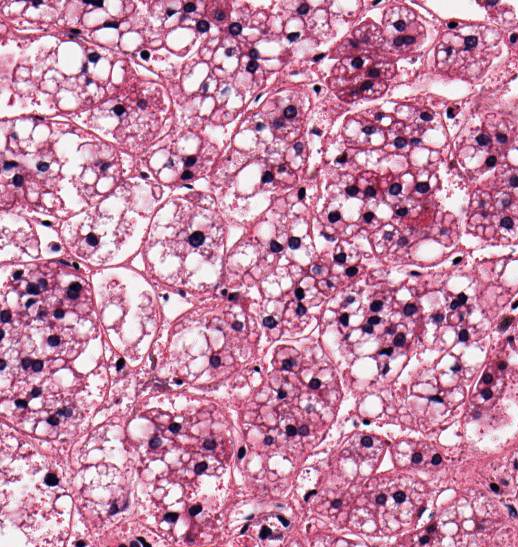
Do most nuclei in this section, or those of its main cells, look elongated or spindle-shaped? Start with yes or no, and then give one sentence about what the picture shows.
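No. The nuclei are small, round and darkly stained.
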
